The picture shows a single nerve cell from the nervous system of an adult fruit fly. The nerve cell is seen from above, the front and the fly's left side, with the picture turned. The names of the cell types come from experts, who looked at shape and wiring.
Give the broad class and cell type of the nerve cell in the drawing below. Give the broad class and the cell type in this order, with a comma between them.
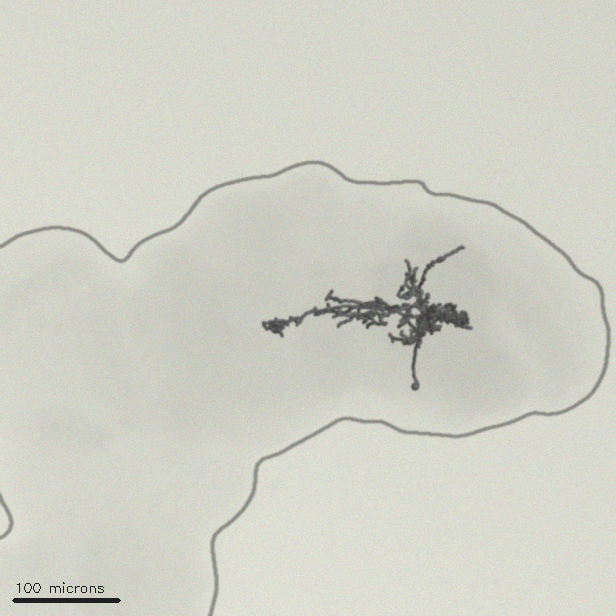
central-brain intrinsic neuron, PVLP210m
